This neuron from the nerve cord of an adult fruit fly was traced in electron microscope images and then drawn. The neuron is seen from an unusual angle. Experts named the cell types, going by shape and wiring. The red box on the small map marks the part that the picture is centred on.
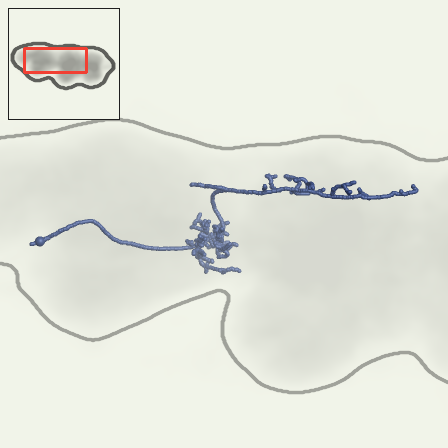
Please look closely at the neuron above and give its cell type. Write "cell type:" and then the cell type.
cell type: IN06A094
